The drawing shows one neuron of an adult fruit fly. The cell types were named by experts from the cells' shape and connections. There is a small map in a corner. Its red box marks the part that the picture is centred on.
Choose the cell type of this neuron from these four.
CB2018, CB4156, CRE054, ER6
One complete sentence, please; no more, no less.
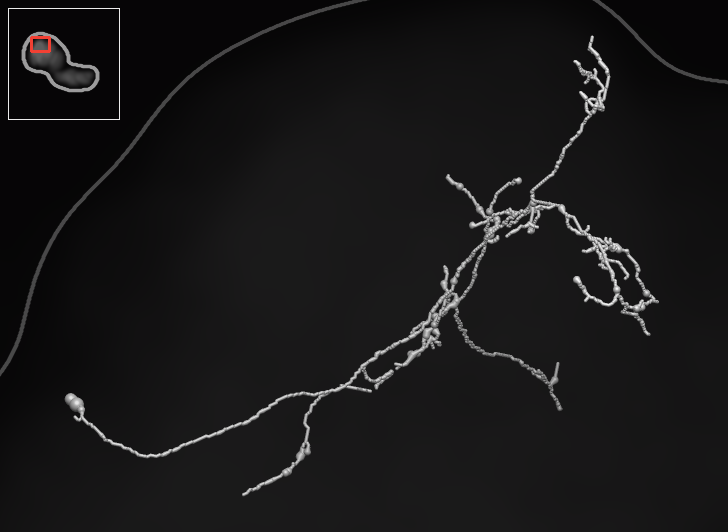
This neuron is categorized as cell type CB4156.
